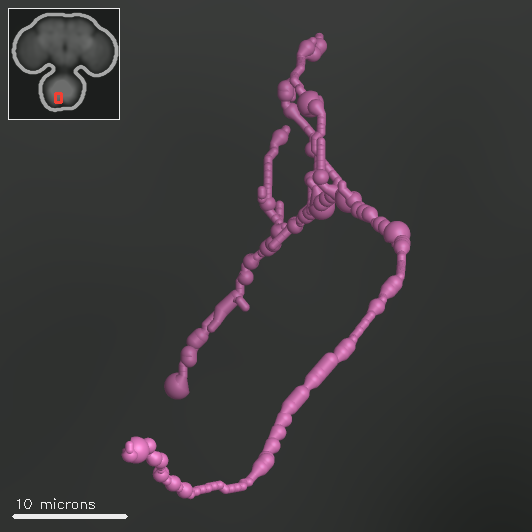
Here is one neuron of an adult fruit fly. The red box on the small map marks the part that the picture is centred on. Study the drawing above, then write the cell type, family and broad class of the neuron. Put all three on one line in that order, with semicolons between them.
SNta37; class mechanosensory tactile; sensory neuron entering the nerve cord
